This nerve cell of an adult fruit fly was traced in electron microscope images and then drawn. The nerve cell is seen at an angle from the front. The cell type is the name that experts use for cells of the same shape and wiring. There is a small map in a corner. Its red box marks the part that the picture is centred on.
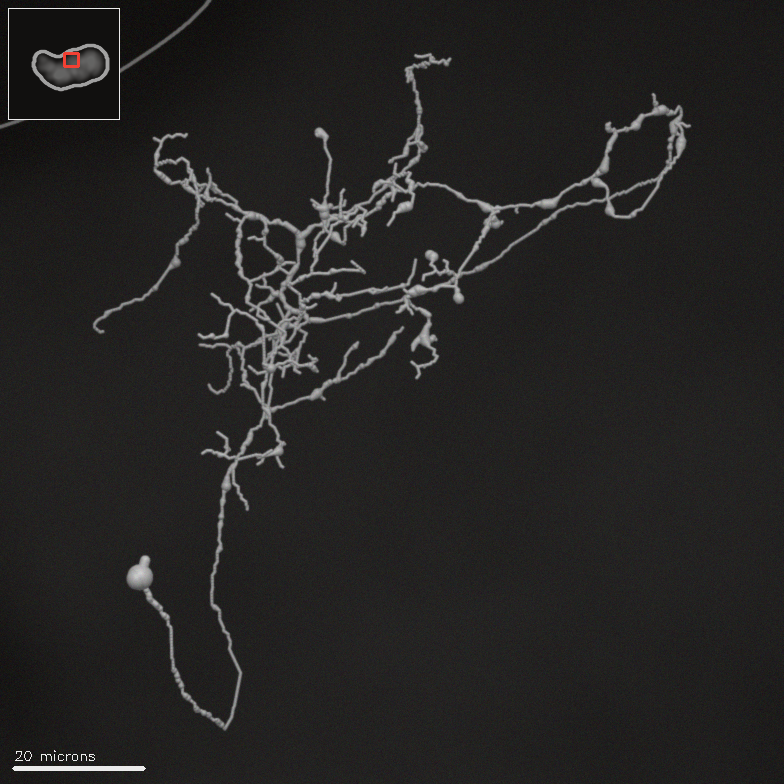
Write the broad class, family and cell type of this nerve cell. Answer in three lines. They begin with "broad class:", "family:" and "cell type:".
broad class: central-brain intrinsic neuron
family: hemilineage LHa1
cell type: CB2688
